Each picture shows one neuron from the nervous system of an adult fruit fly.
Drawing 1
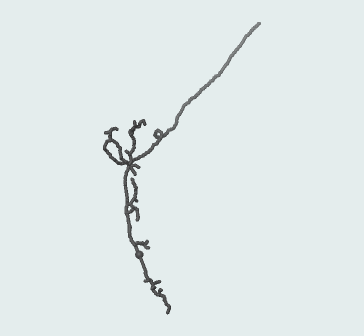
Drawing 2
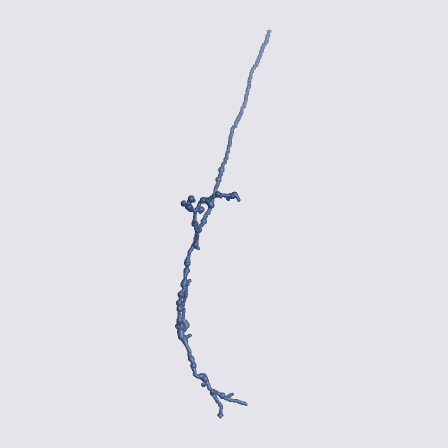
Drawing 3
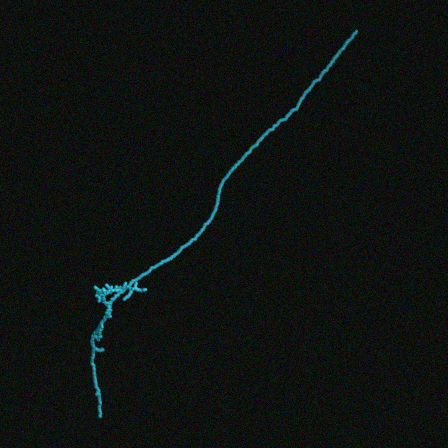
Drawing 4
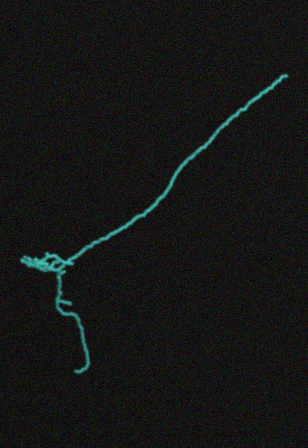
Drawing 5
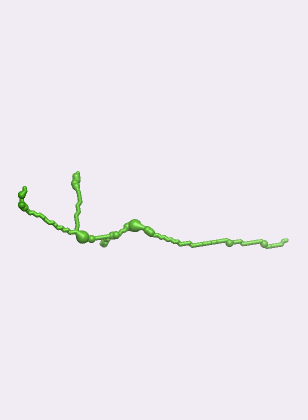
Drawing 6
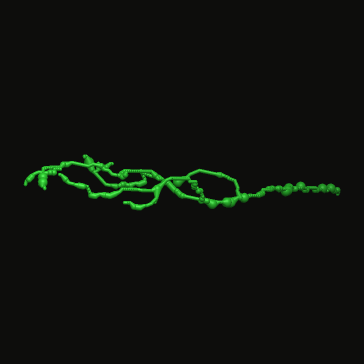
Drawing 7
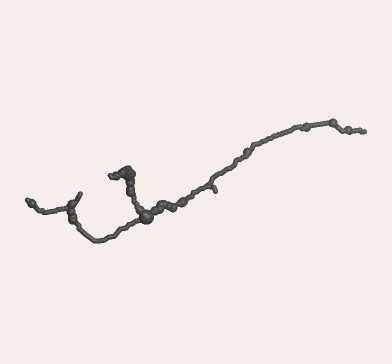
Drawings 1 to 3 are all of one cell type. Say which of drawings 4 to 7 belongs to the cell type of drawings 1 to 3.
Drawing 4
